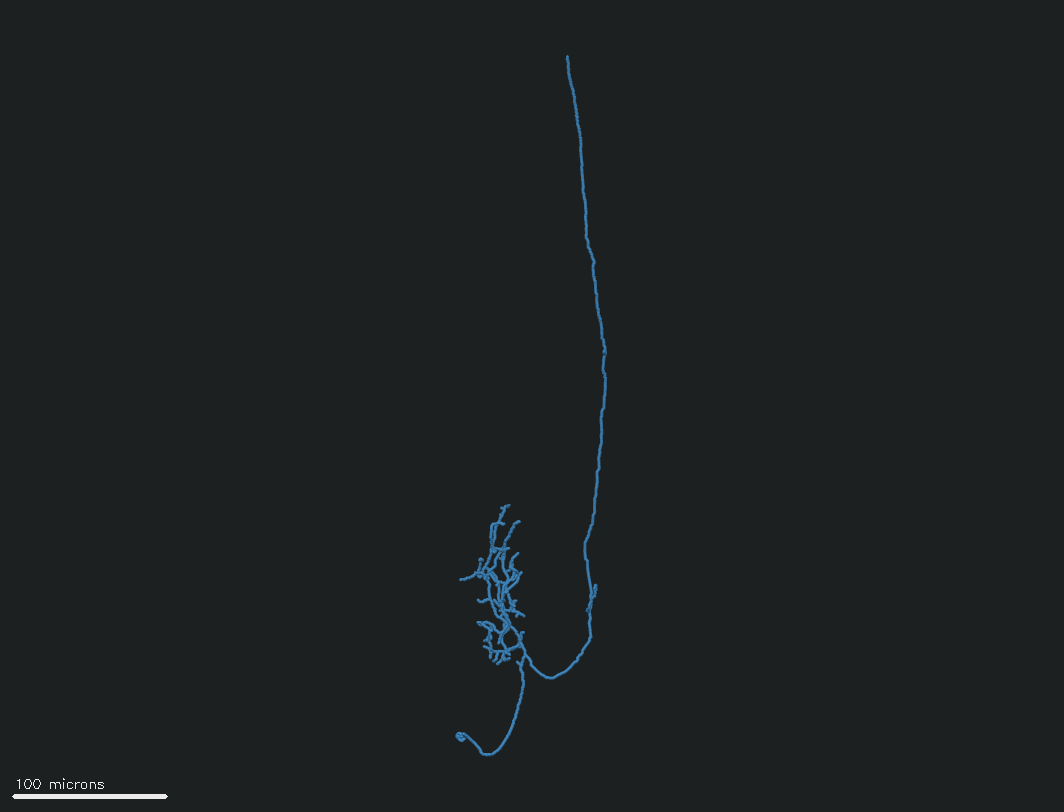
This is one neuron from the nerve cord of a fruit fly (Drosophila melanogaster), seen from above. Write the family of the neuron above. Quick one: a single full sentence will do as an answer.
One member of family hemilineage 07B is this neuron.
